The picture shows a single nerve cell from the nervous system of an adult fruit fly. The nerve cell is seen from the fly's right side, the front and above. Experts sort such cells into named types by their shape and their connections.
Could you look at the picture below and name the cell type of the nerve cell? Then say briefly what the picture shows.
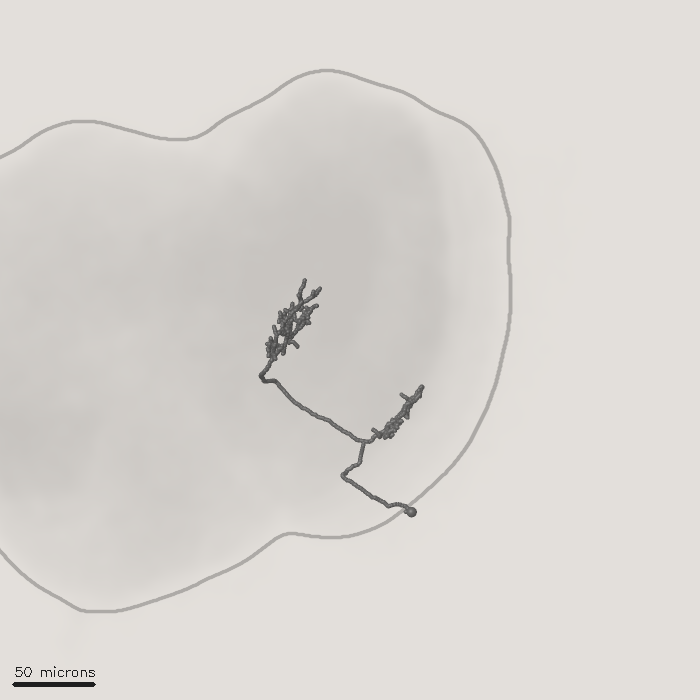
It is of cell type Tm30. Its broad class is optic-lobe intrinsic neuron. The cell body is at the bottom of the picture. From top to bottom in the picture it spans about 150 microns.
